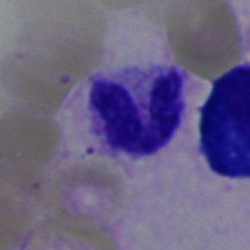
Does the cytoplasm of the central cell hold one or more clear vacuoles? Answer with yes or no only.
No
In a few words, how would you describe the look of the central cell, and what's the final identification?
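The nucleus is U-shaped, its two lobes joined at the bottom with the opening facing upward. Its chromatin is dark purple and coarsely clumped, and no nucleolus is visible. The cytoplasm is not filled with large orange-red granules. The cell is a band neutrophil.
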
